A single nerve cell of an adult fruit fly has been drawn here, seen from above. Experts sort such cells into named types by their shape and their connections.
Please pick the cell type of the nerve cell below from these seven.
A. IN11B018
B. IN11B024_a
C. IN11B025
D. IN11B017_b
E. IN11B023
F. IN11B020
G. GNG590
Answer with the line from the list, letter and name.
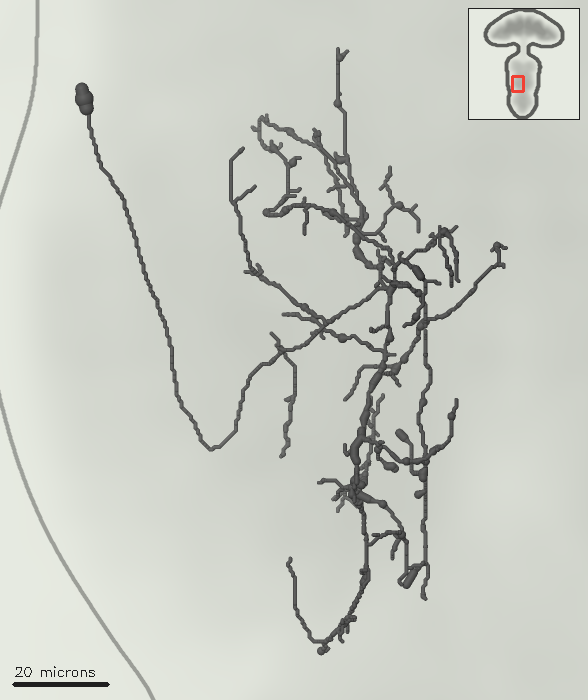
D. IN11B017_b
